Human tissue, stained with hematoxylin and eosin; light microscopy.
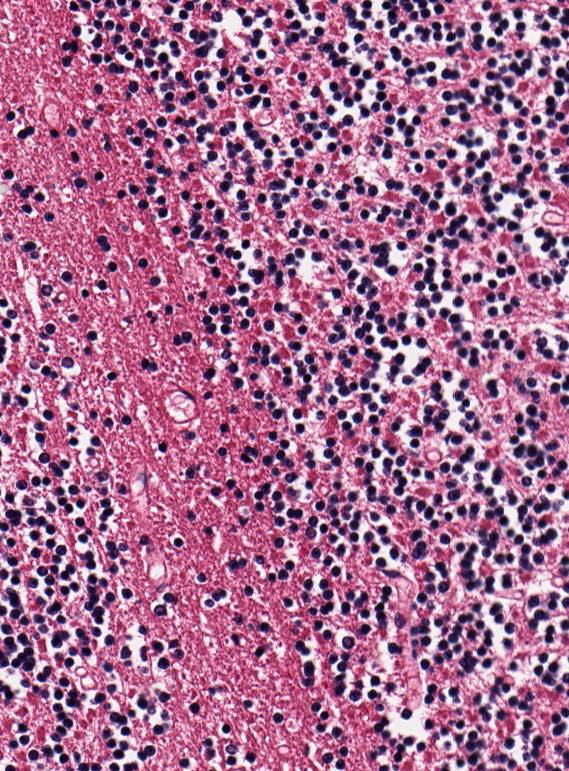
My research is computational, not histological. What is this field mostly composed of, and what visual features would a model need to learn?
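Mostly I'm seeing the granular layer of the cerebellum. The cellular zones are packed with small, round, dark-staining nuclei with scant cytoplasm, densest in the right half.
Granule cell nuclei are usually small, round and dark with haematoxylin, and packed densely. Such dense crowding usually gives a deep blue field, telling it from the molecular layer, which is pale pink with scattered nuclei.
A pale pink, fibrillary band runs diagonally from upper left toward lower centre between these zones. In the right half, small clear spaces ring many nuclei, consistent with shrinkage artefact.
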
